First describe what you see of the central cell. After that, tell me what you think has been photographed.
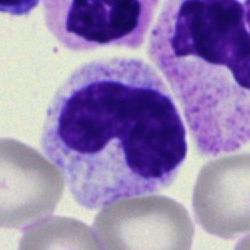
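Looking first at the outline, I see it is roughly round and smooth. The nucleus is kidney-shaped, indented on its lower side. Its chromatin is dense and stains dark purple, while the cytoplasm is pale lilac. This, then, is a band neutrophil.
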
